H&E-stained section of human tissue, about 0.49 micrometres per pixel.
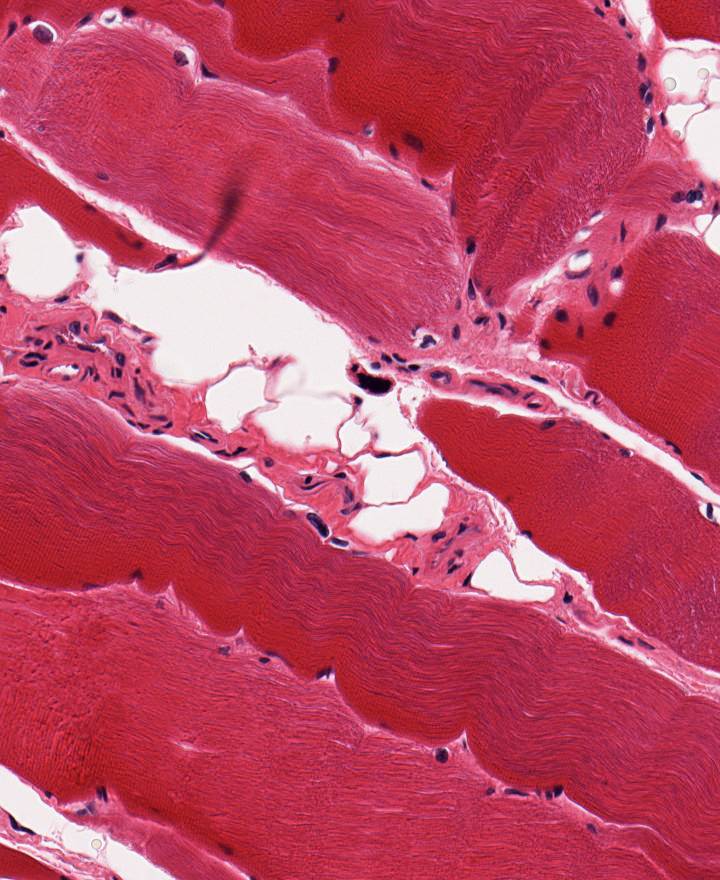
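Skeletal muscle, with flattened nuclei sitting at the edges of the fibres and cytoplasm stained a deep, bright red. The fibres run with wavy, undulating outlines along their length. Across the centre-left, a band of loose connective tissue with spindle-shaped nuclei runs between groups of fibres.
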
